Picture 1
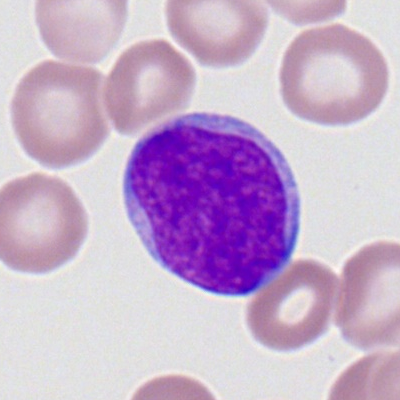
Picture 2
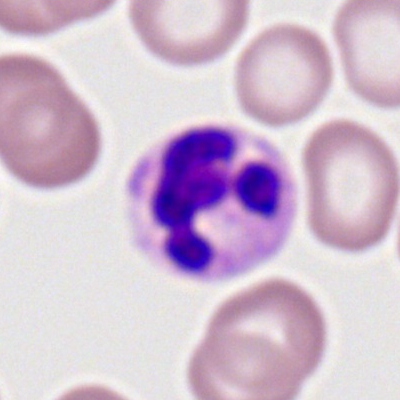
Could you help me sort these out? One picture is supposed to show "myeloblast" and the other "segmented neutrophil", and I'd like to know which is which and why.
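Picture 1: myeloblast. Picture 2: segmented neutrophil. Nucleus: myeloblast's fills most of the cell; segmented neutrophil's is divided into several separate lobes, chromatin dense and dark purple, no nucleoli visible. Cytoplasm: thin pale blue rim in the myeloblast; pale pinkish-lilac in the neutrophil.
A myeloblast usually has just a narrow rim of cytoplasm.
Granules: none visible in the myeloblast; fine and faint in the neutrophil.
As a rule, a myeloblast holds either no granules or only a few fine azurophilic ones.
Outline: round to slightly oval and smooth in the myeloblast; round and smooth in the neutrophil. Also noted: a red cell touches the myeloblast's lower right edge.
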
